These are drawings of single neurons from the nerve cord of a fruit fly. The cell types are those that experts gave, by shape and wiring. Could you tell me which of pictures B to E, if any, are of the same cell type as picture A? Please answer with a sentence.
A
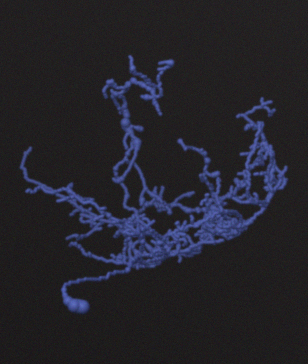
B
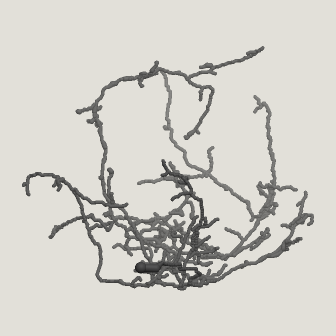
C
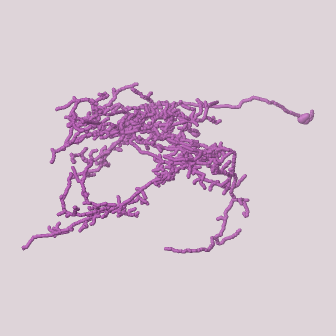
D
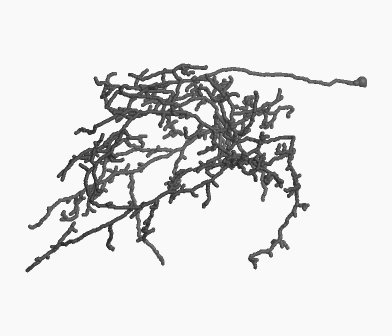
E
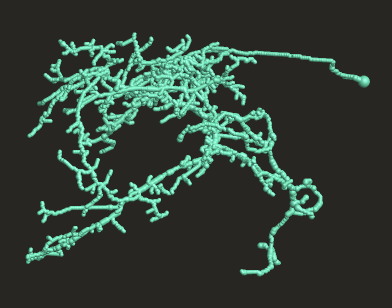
Picture B is of the same cell type.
